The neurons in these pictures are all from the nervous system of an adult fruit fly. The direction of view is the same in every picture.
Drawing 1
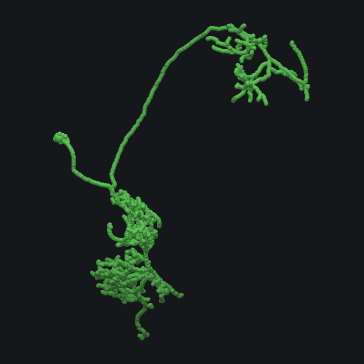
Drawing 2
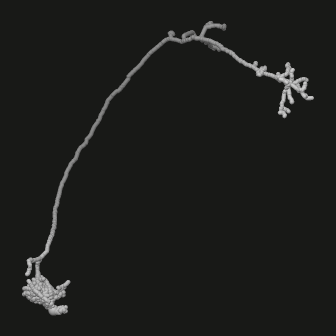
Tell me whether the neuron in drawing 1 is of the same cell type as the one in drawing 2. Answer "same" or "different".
different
